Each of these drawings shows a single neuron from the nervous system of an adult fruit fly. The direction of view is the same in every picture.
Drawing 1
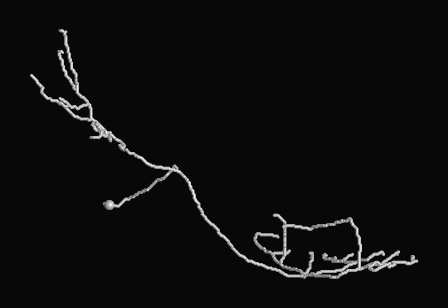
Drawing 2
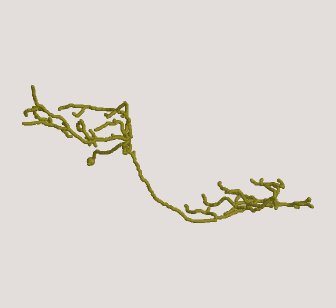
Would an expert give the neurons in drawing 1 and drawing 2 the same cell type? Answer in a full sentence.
They are of different cell types.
